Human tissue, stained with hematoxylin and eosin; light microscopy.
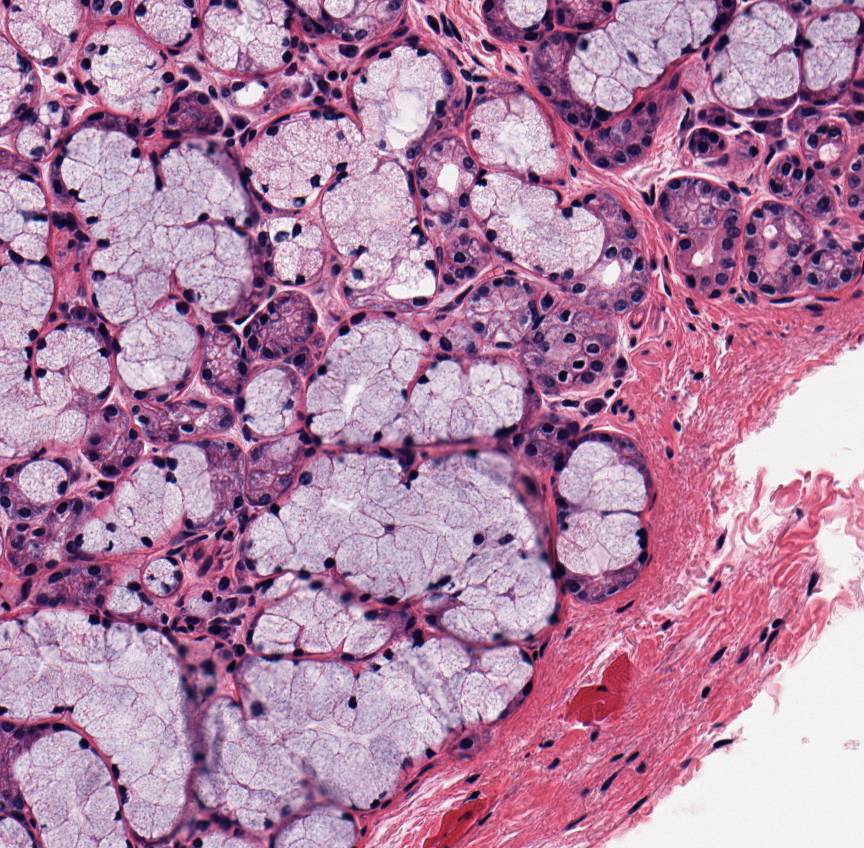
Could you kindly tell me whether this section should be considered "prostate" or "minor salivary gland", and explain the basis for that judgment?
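This is minor salivary gland. Only thin pink strands of connective tissue separate the acini from one another.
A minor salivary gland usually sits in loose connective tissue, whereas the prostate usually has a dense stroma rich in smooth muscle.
Mucous acini make up most of the field; serous acini lie mainly at upper right.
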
